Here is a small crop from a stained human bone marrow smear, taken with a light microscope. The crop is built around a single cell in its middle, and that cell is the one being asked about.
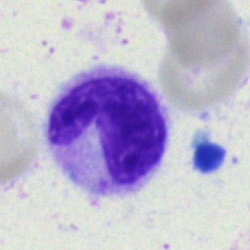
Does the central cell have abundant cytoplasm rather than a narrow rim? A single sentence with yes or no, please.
No, rather than abundant, the cytoplasm of the cell is scant.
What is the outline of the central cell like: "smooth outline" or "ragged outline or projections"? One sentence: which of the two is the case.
The edge of the cell is smooth and even.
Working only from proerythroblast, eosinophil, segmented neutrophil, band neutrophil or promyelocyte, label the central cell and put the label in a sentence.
The cell at the middle of the crop is recognized as a band neutrophil.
